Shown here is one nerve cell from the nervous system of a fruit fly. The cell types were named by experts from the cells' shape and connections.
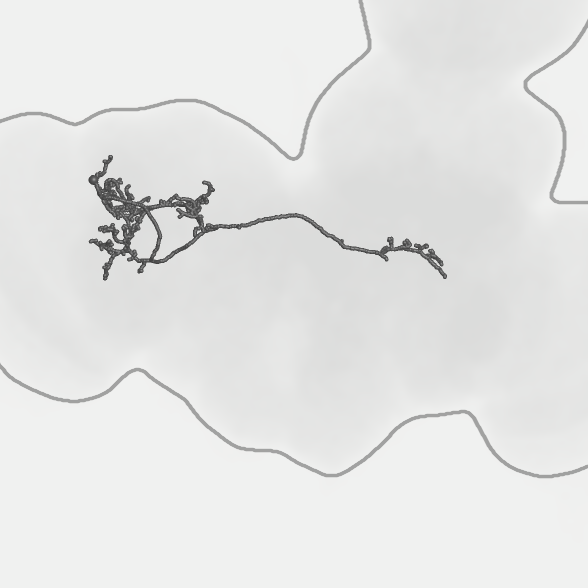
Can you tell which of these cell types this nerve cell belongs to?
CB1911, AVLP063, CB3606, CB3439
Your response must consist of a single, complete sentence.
The nerve cell is categorized under cell type AVLP063.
